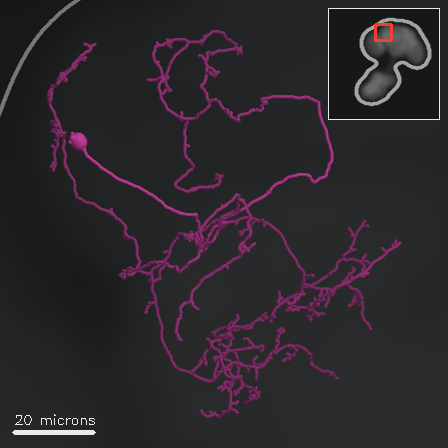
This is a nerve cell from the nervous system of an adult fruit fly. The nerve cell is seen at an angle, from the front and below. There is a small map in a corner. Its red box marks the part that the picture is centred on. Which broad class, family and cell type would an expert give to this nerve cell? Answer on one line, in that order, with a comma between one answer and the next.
central-brain intrinsic neuron, hemilineage SLPav1_medial, LHAV3e6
